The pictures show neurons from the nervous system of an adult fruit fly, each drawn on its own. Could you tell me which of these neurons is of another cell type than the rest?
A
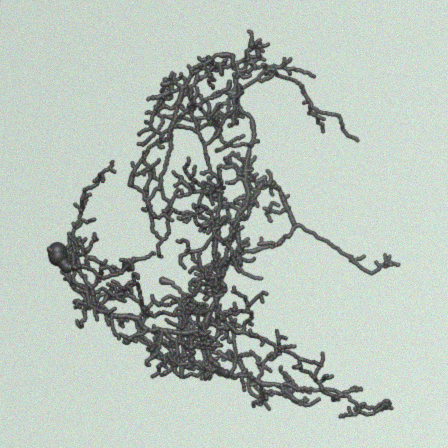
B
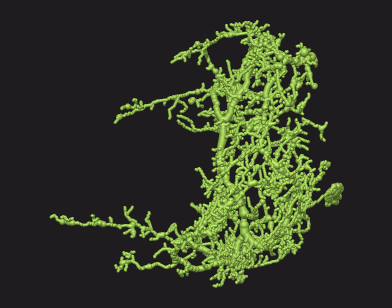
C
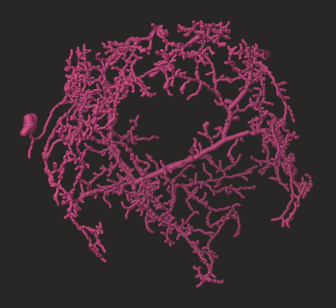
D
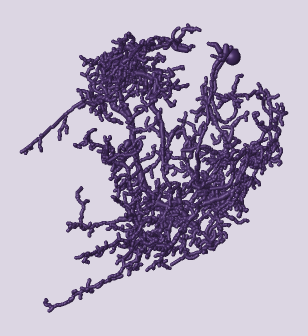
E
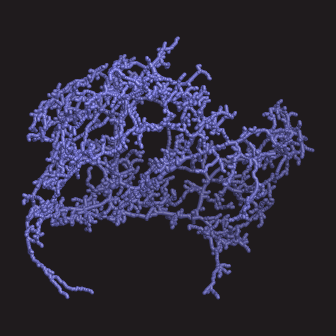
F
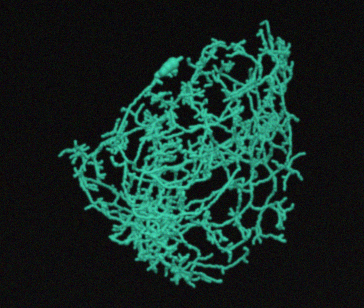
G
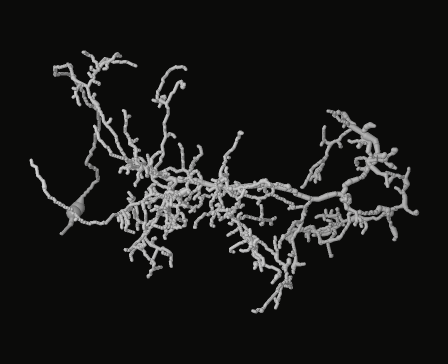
Picture G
